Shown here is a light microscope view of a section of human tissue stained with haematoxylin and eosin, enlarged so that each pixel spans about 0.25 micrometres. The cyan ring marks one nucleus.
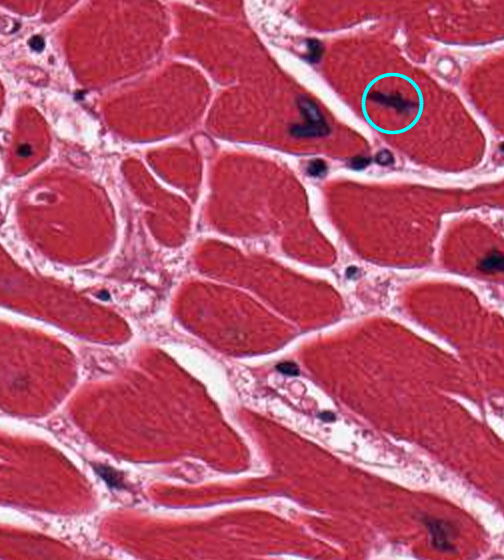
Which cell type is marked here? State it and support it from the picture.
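Cardiomyocyte. The nucleus is elongated and irregular, with jagged, uneven edges, and lies in the middle of the cell along its long axis. The nucleus is stained very dark and is clearly longer than the small, round, dark nuclei sitting in the pale spaces between the cells. The cytoplasm is abundant, deep red and finely grainy, filling the broad cell on all sides of the nucleus. The cell is a wide band with a smooth outline. It runs diagonally, parallel to neighbouring red fibres, and is separated from them by pale, loose spaces that hold small round nuclei.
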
